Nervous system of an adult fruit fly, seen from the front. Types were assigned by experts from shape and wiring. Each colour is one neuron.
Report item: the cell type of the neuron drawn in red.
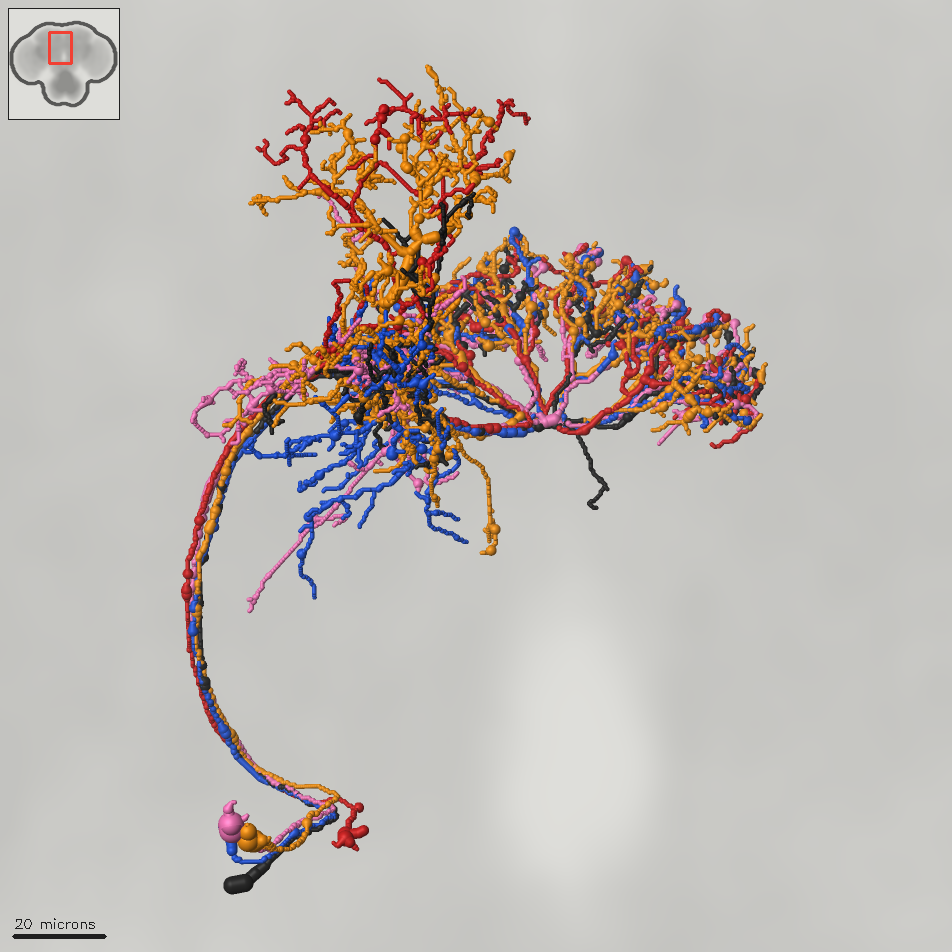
FB4F_c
